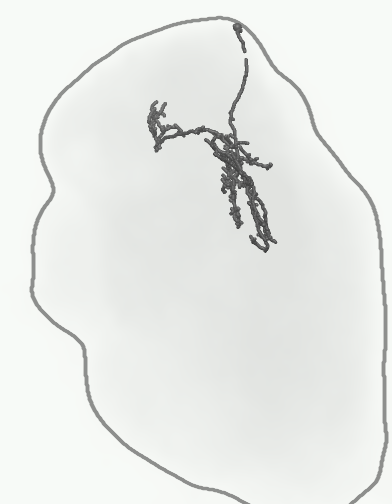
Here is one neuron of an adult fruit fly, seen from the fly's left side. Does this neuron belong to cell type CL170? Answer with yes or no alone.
yes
